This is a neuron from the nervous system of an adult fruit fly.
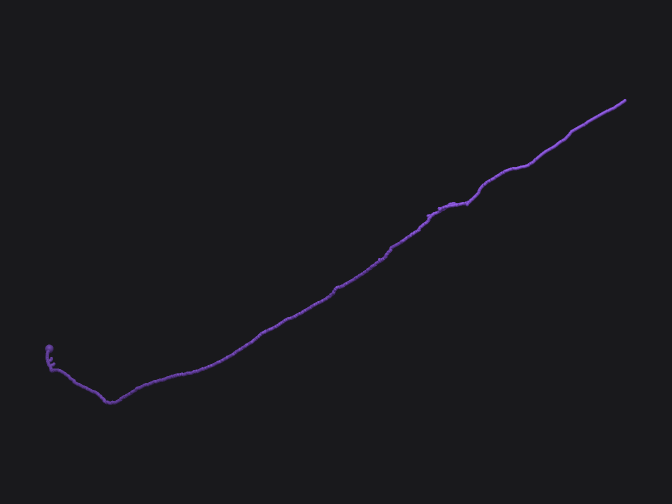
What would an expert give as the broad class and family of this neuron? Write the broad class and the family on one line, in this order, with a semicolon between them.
sensory neuron ascending to the brain; class mechanosensory proprioceptive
